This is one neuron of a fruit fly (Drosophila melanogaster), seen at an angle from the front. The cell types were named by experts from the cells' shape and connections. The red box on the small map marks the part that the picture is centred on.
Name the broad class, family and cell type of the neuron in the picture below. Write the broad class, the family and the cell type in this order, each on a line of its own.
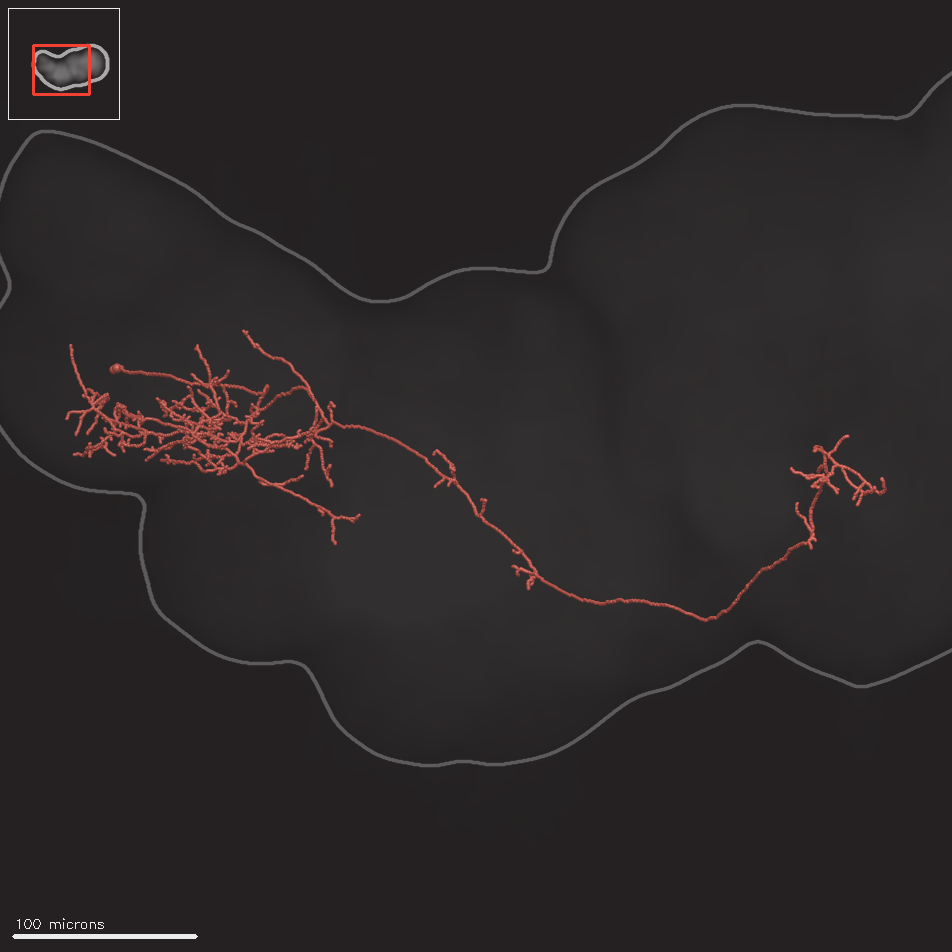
ascending neuron
hemilineage 06B
AN06B039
